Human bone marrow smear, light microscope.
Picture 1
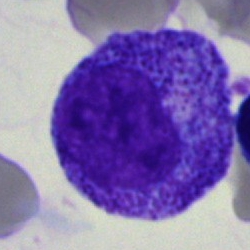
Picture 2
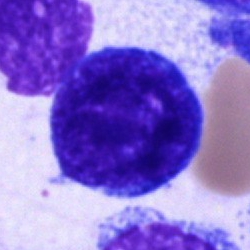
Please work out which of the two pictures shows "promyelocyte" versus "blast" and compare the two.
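Picture 1 shows the promyelocyte, and picture 2 shows the blast. Look first at the cytoplasm of the promyelocyte: numerous purple granules crowd it, and some lie over the nucleus as well. In the blast, by contrast, you will not find any granules in the cytoplasm.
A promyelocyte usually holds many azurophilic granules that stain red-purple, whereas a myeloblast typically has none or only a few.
Now compare the cytoplasm itself: in the blast it is only a thin rim stained deep blue, while in the promyelocyte it is widest on the right side of the cell.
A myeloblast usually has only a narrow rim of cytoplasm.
The nuclei differ in look as well: the promyelocyte's stains deep purple with patchy darker areas, and the blast's chromatin is dark purple-blue with a few small paler spots scattered through it. Both cells are round, the promyelocyte with a finely bumpy edge and the blast nearly circular, and neither shows clear vacuoles.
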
